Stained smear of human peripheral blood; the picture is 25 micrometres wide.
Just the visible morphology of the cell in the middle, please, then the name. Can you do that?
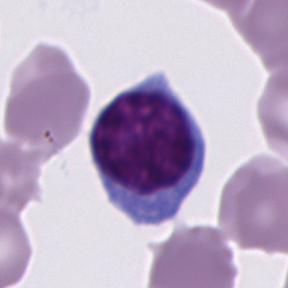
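The cell measures about 13 by 10 micrometres. Its nucleus is round in outline, about 9 micrometres across, and fills about 70% of the cell's area. The nucleus lies toward the top of the cell, with most of the cytoplasm below it. The nuclear edge is smooth, without notch or fold. The chromatin is dark purple and coarsely clumped, and the cytoplasm stains blue. The cell is a typical lymphocyte.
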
